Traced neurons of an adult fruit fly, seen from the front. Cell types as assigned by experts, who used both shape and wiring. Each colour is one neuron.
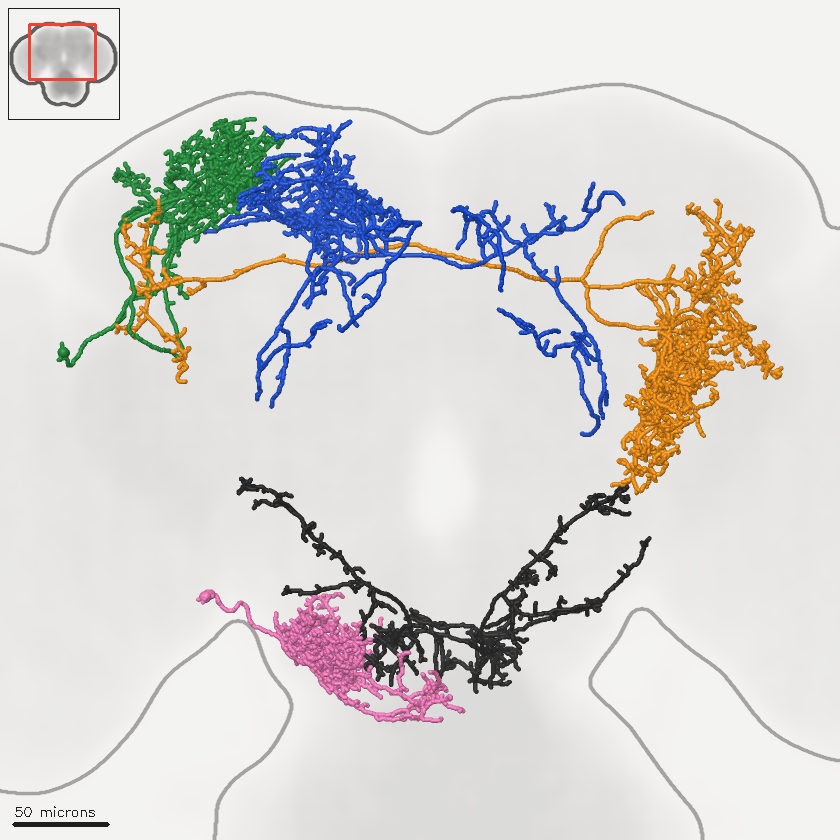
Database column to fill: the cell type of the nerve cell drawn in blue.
SIP064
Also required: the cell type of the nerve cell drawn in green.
LHAV1e1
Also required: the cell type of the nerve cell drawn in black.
GNG342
